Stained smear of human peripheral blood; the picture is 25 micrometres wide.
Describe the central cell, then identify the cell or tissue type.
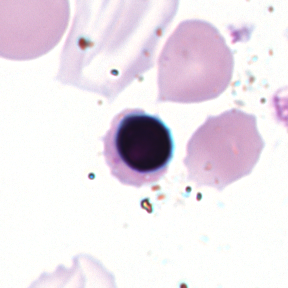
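Dense chromatin fills the nucleus, almost uniformly dark purple and without any visible pattern. No nucleoli are visible. The nucleus lies off-centre, toward the upper right of the cell. The cytoplasm contains no granules. The cell is a normoblast.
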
